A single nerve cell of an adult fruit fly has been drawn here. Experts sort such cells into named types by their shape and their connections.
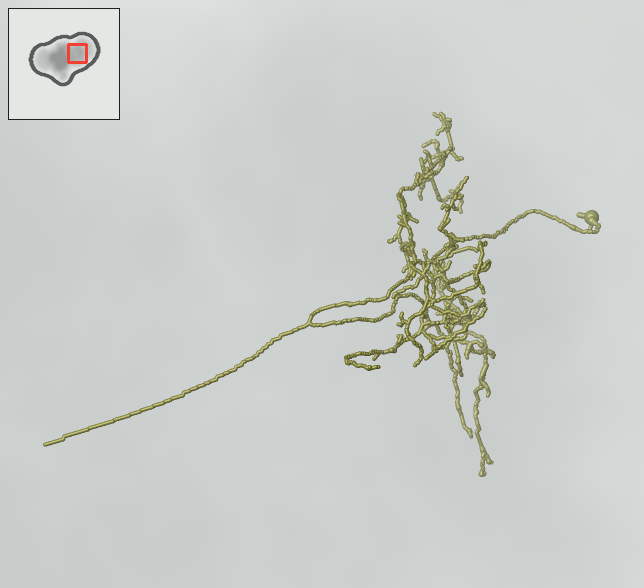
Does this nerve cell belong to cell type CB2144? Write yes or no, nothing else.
no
